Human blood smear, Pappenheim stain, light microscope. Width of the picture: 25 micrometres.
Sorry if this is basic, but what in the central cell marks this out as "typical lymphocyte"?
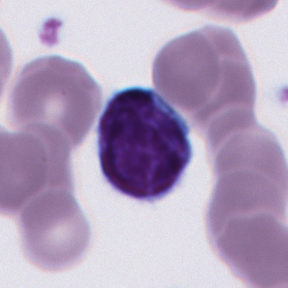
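The cell measures about 10 by 8 micrometres.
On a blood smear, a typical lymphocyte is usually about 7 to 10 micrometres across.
The measured size lies within that range, so it fits a typical lymphocyte. The outline is smooth and oval. The nucleus, about 9 by 8 micrometres, is round to oval with no lobes or indentation, and it fills about 90% of the cell's area. Its chromatin is dark purple and coarsely clumped. No vacuoles are seen in the cell.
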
